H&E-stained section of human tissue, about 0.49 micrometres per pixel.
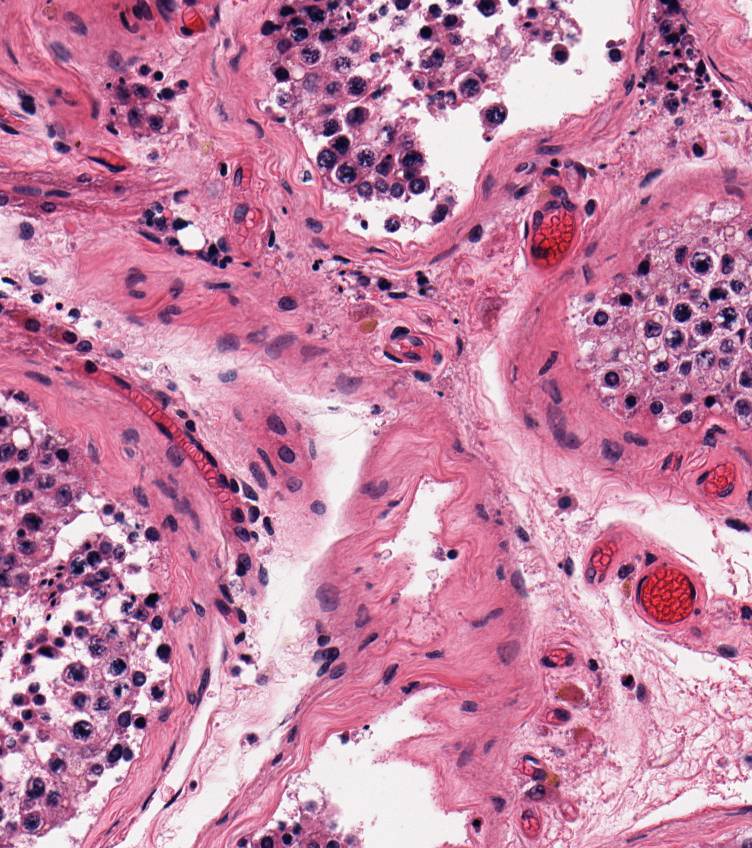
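Testis: several rounded tubules (top centre, right, lower left) between broad pink fibrous bands. Thick, wavy, lamellated pink collagenous walls hold elongated spindle-shaped nuclei. Inside, round cells with round dark nuclei are loosely scattered, not in an ordered layer; many at right have a pale cytoplasmic halo.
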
